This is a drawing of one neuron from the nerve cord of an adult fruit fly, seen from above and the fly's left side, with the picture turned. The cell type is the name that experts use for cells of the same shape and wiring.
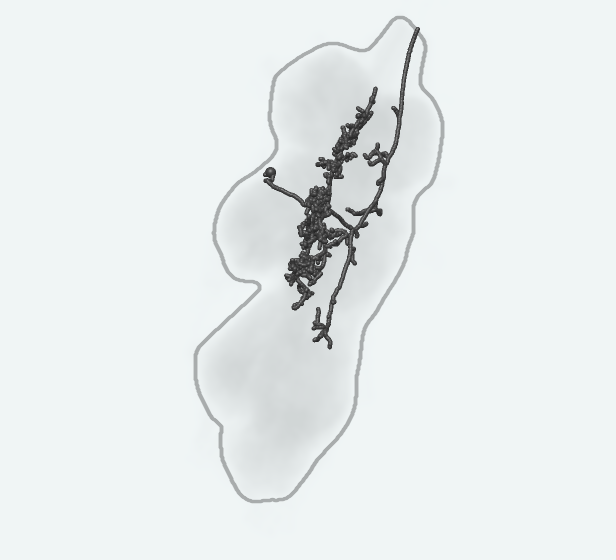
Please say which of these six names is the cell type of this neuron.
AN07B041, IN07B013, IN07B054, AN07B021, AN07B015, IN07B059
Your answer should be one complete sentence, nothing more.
This neuron is a member of the AN07B021 cell type.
